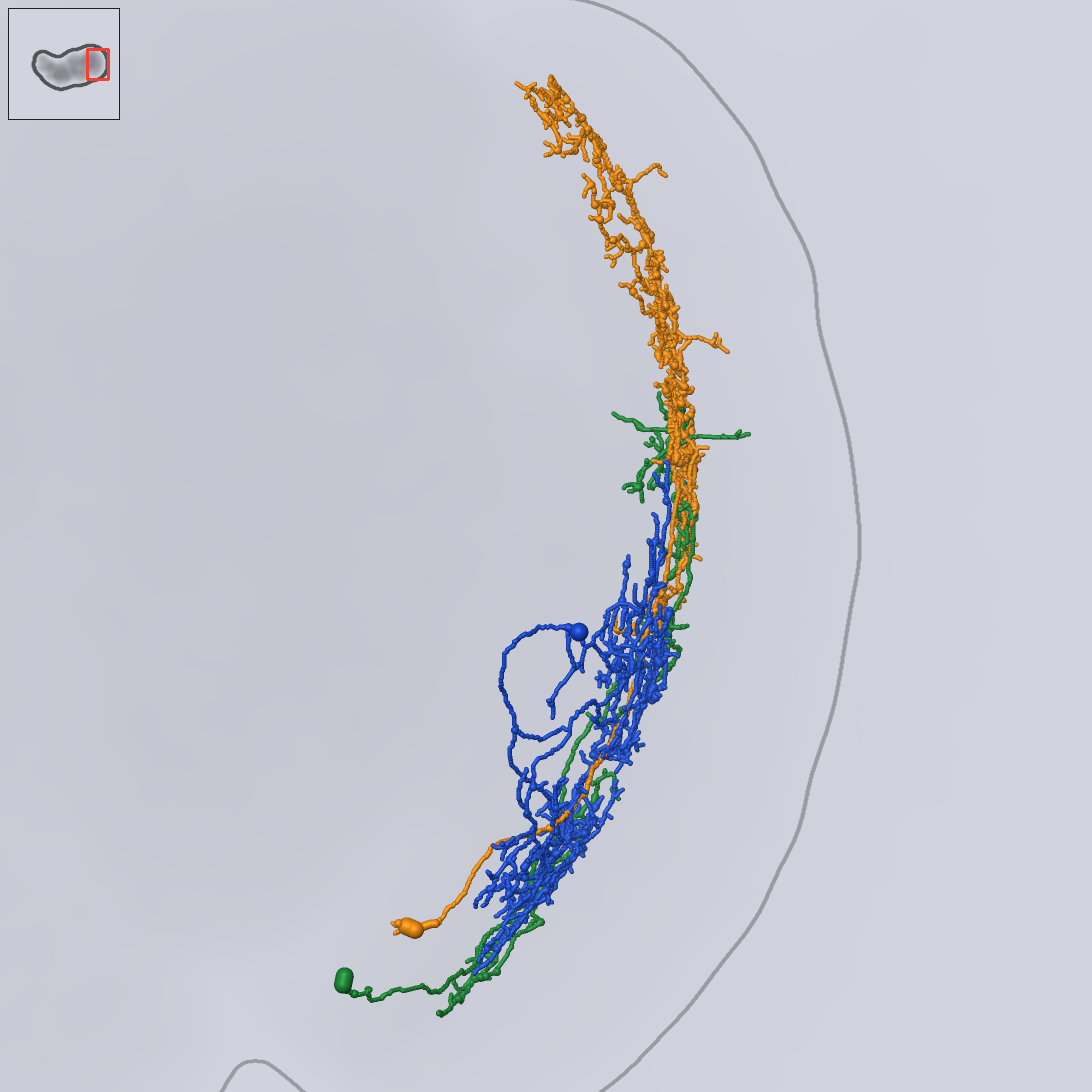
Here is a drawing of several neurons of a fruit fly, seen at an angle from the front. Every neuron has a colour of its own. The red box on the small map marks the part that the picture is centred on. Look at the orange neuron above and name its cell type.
Cm11b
